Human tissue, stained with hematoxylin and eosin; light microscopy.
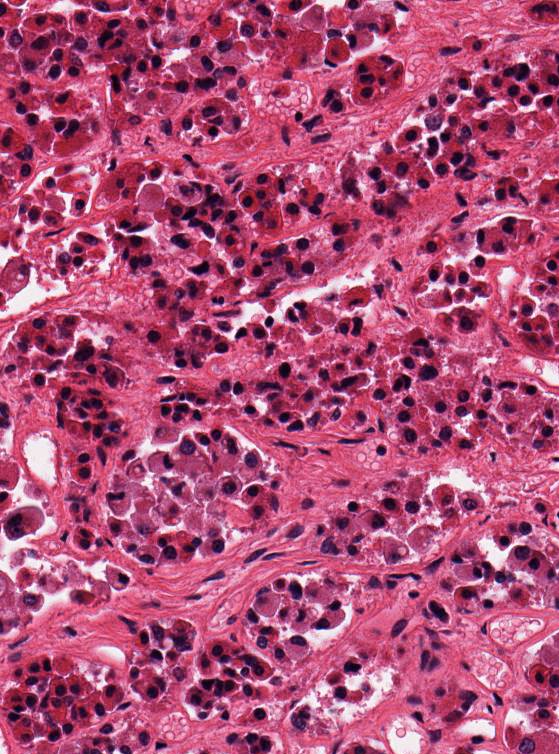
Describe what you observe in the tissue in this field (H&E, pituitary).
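Rounded nests of cells throughout, separated by fibrous bands. Bands: pink collagen with thin, elongated spindle-shaped nuclei. Nest cell nuclei small, round, darkly stained. Scattered cells, most noticeable along right edge, have cytoplasm filled with many small clear vacuoles.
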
